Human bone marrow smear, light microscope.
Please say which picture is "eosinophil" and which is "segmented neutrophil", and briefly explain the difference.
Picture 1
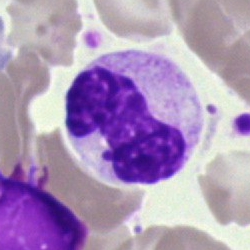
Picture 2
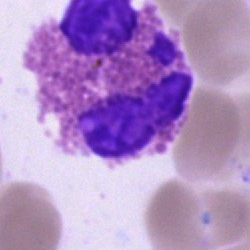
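Picture 1: segmented neutrophil. Picture 2: eosinophil. Outline: neutrophil round and smooth; eosinophil irregular and bumpy where granules reach the edge.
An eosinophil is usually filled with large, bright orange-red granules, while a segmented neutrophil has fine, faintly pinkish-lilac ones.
Neutrophil nucleus elongated and curved, narrower at a waist in the middle; chromatin dark purple and coarsely clumped; no nucleoli seen. Neutrophil cytoplasm pale lilac. Eosinophil chromatin likewise dense and dark purple, so chromatin does not separate them. Eosinophil: tiny brown dot in the cytoplasm near the cell centre; red cells close against its right side. Neutrophil picture: part of a darker purple nucleated cell at the lower left corner.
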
